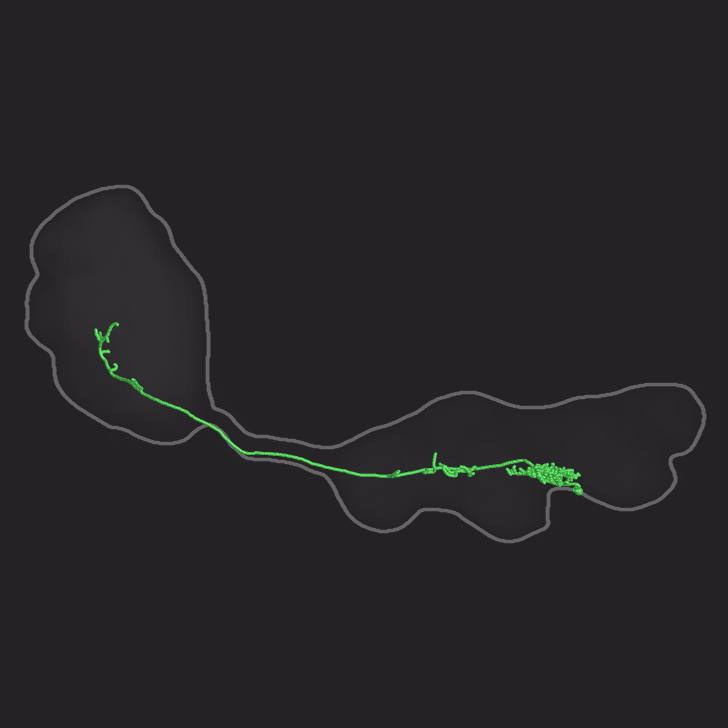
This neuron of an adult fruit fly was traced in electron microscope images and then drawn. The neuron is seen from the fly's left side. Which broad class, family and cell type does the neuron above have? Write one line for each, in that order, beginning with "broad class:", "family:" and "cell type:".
broad class: ascending neuron
family: hemilineage 10B
cell type: AN10B019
